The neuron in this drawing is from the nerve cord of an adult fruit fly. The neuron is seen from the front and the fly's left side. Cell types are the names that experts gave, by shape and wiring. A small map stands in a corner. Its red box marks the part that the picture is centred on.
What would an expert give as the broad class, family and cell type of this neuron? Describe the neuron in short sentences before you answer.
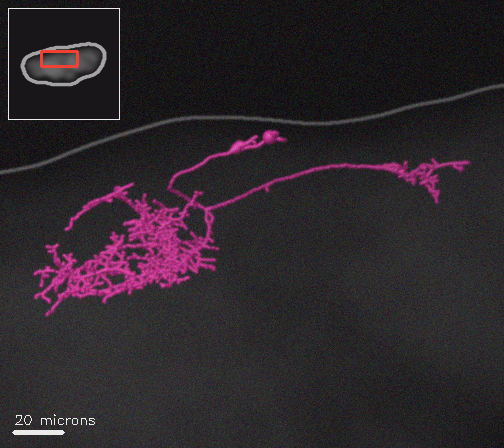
From left to right in the picture it spans about 180 microns. The picture shows dozens of branch ends. Its broad class is nerve-cord intrinsic neuron. Its family is hemilineage 11B. Its cell type is IN11B005.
